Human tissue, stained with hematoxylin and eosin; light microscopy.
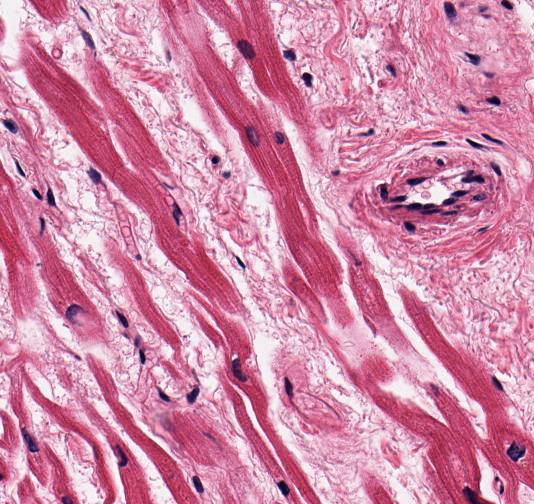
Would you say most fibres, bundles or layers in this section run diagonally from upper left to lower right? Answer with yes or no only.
Yes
